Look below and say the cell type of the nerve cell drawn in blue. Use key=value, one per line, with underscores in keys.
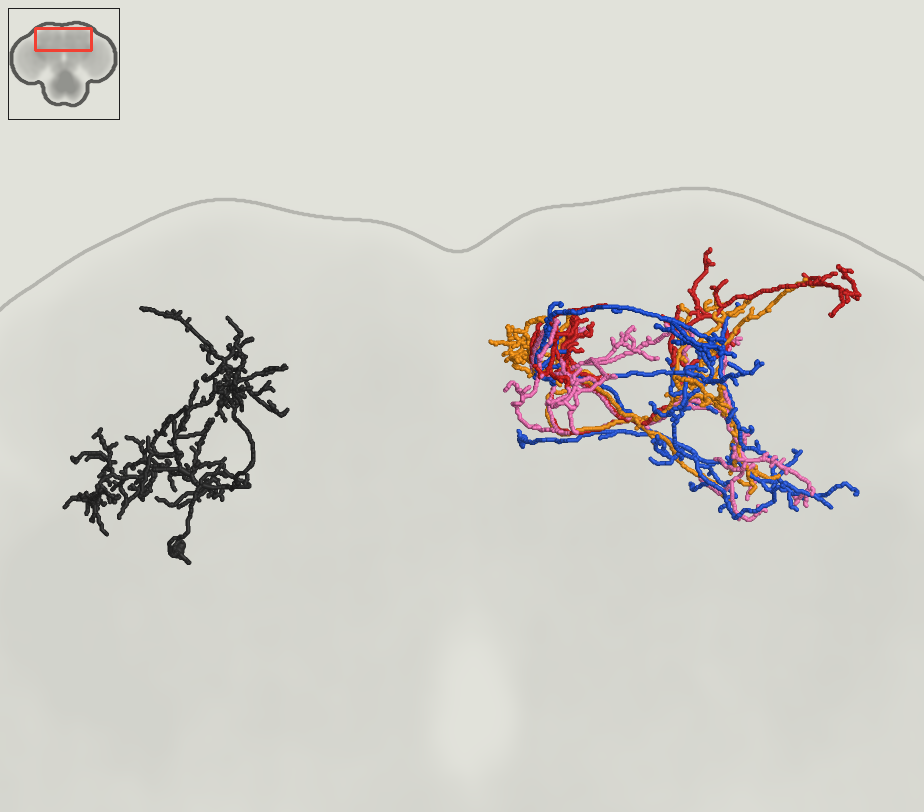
cell_type=SMP328_b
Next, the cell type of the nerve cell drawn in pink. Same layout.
cell_type=SMP326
